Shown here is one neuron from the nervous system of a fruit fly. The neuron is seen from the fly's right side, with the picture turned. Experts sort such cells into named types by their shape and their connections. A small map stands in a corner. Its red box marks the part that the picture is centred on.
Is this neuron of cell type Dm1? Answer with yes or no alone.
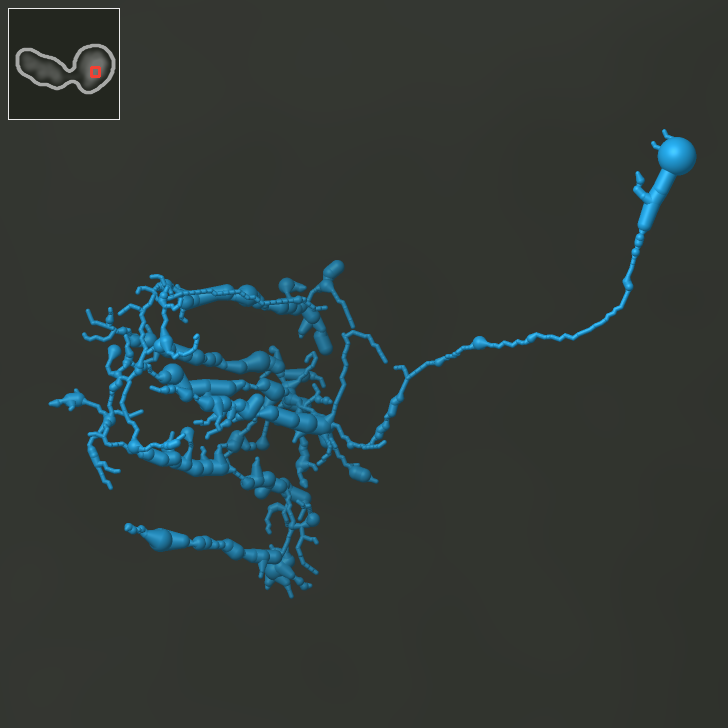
no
